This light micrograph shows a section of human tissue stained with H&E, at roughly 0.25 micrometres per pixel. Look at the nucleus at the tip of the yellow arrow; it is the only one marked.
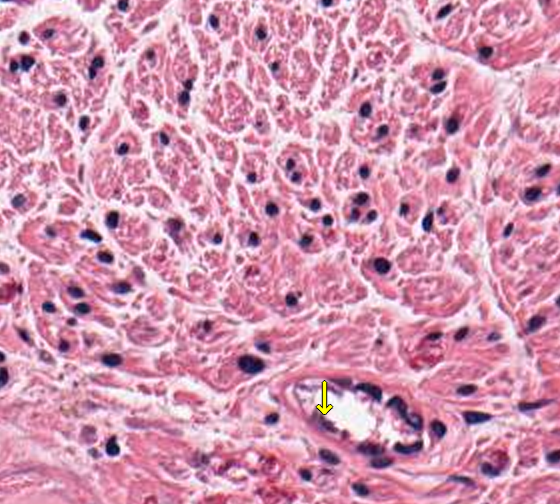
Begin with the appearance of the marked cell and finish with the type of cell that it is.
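The nucleus is elongated and flattened, curving along the edge of a small open lumen. Almost no cytoplasm is visible around the nucleus; the cell appears only as a thin sliver at the lumen margin. This is an endothelial cell.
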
